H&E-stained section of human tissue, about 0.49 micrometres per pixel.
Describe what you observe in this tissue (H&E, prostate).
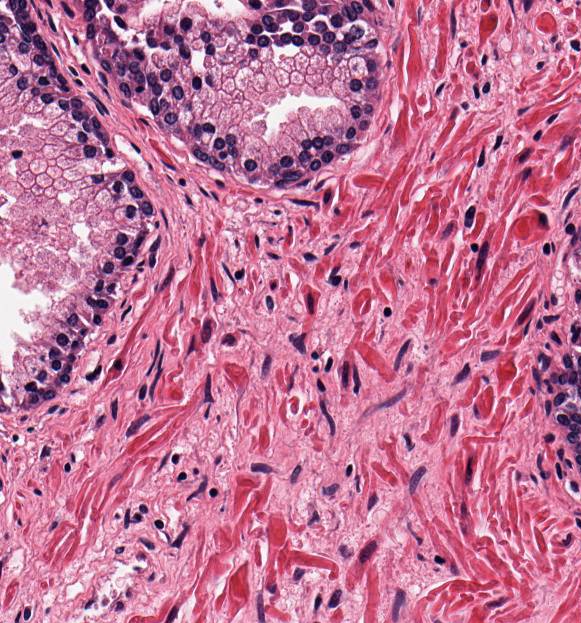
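First, the arrangement: glands occupy the upper left and top centre, while stroma fills the right side and lower half. Second, the gland lining consists of tall columnar cells with pale, finely vacuolated cytoplasm. Third, the epithelial nuclei are small, round and dark, set in a row at the base of the cells. Finally, the stromal cells carry elongated, spindle-shaped nuclei.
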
